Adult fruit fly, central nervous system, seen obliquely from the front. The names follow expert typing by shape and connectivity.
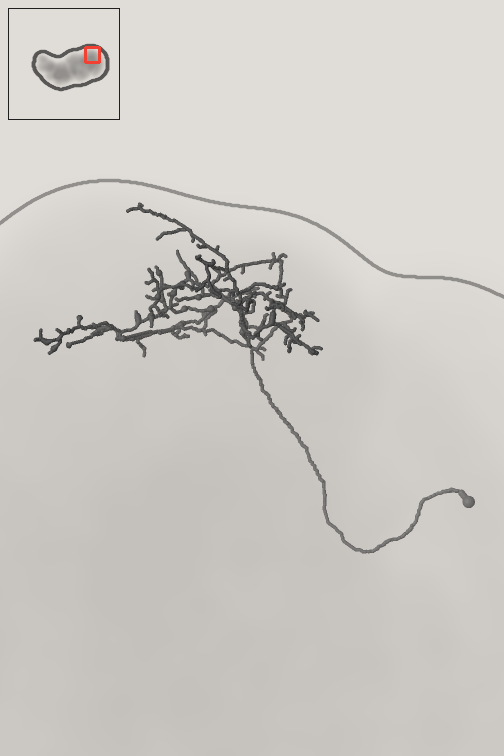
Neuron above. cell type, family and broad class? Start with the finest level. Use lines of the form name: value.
cell type: CB2507
family: hemilineage SLPal5
broad class: central-brain intrinsic neuron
